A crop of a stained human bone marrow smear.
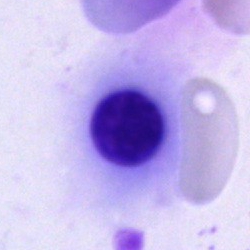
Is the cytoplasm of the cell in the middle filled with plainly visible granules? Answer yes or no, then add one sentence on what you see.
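No. No granules are visible in the cytoplasm.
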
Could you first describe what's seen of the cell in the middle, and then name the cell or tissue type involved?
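Start with the nucleus: its chromatin is dense and dark purple all the way through. Now notice that cytoplasm surrounds it on all sides, and that this cytoplasm is a pale bluish-lavender. Follow the outer border of the cell and you'll find it faint, blending into the background. This is an erythroblast.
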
